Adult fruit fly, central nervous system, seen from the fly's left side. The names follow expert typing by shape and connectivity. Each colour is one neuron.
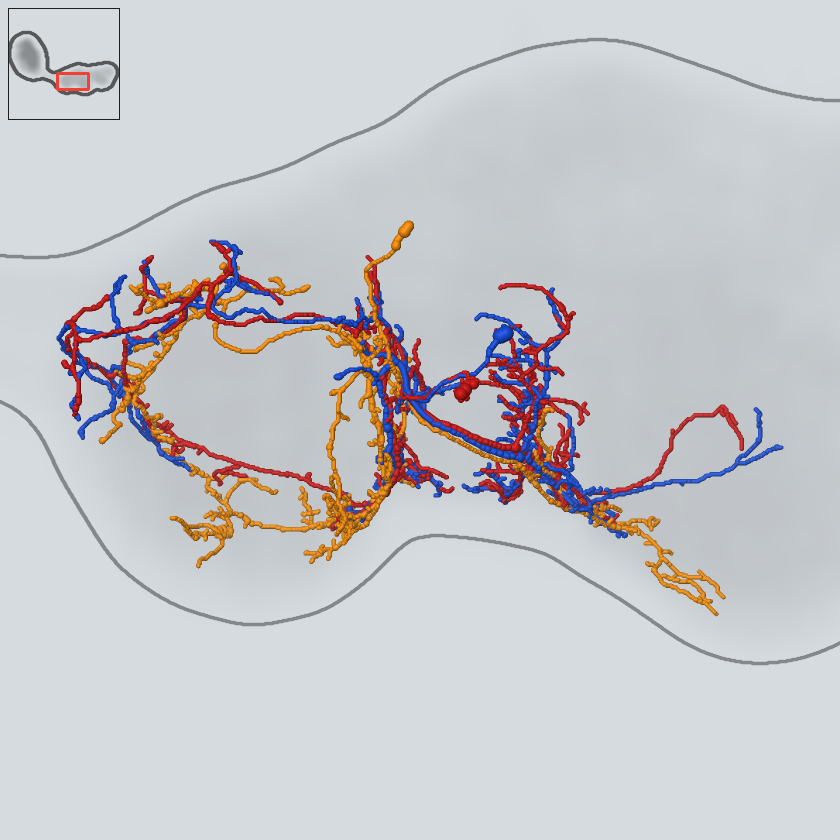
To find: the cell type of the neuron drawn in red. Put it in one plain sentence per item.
The cell type is IN03A034.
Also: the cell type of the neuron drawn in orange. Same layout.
The cell type is IN03A035.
